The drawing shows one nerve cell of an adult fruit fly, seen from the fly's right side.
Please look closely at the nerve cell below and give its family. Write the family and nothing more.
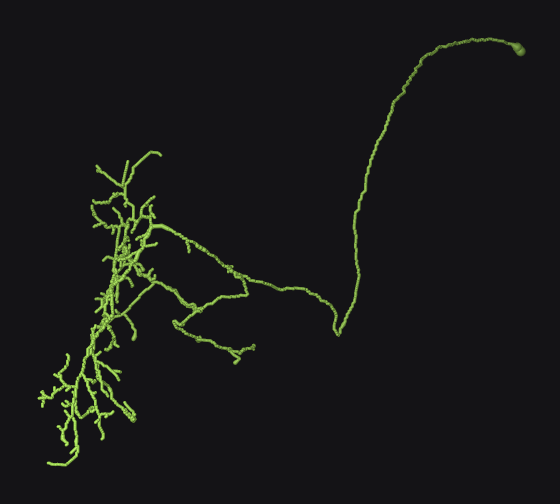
hemilineage WEDd1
